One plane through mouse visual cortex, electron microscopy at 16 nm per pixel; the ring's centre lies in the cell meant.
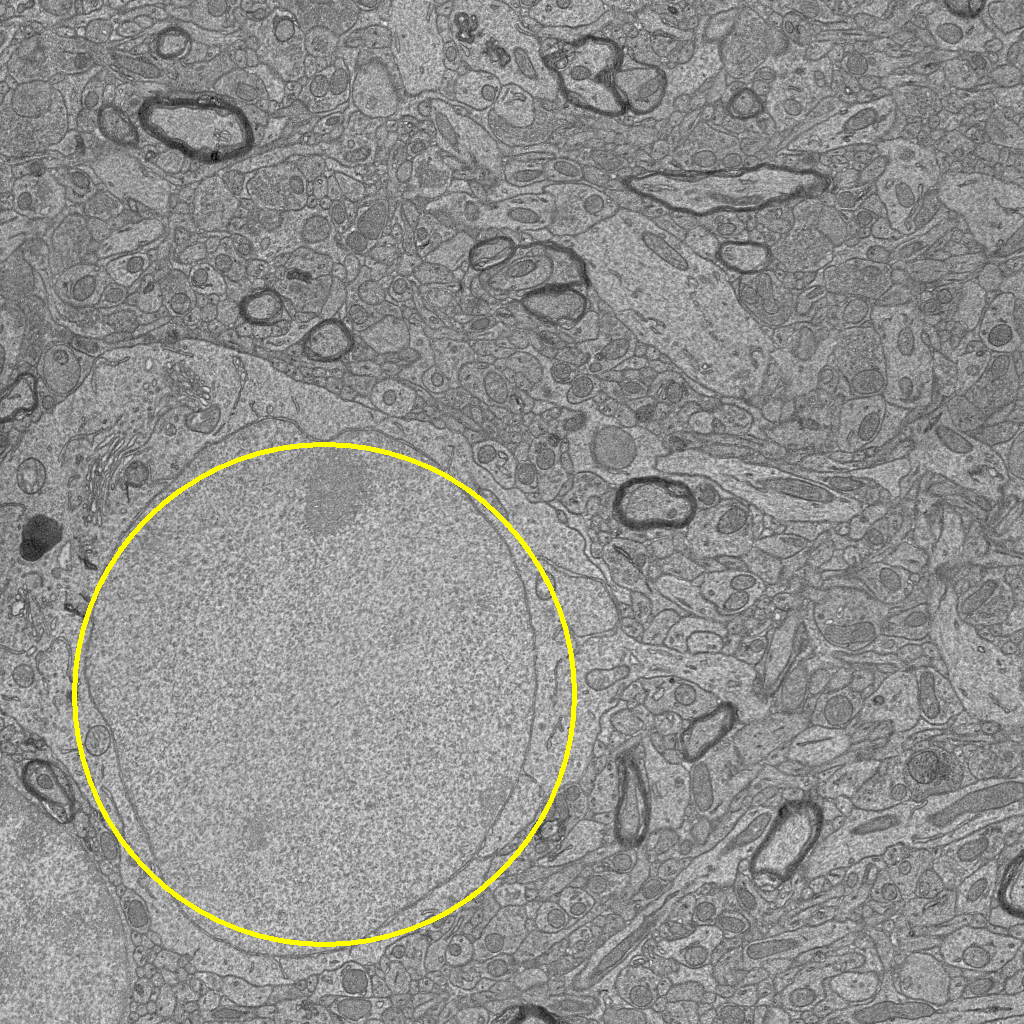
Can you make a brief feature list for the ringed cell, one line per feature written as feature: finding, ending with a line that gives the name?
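Nucleus: large, nearly round, whole outline within the picture
Envelope: smooth, no deep folds or clefts
Chromatin: pale, finely dispersed, no thick dark band along the envelope
Patch: faint, darker chromatin near the top edge of the nucleus
Name: excitatory neuron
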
